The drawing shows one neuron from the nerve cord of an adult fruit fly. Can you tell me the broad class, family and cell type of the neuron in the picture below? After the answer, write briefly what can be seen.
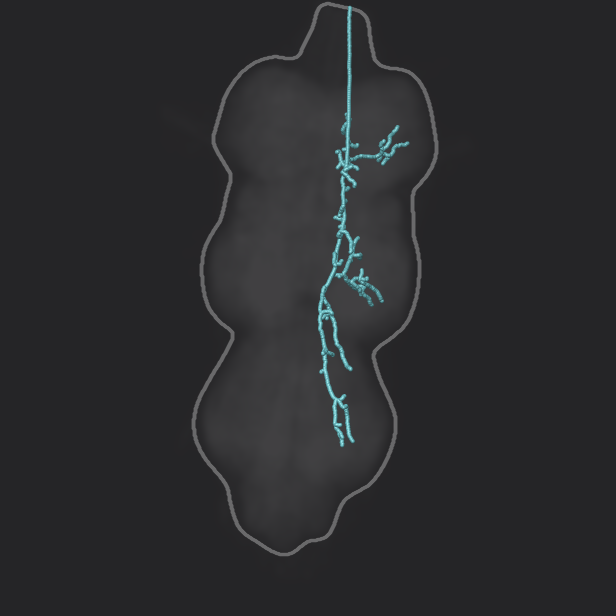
This is a descending neuron. The family is hemilineage PSp2. Its cell type is DNp102. No cell body is drawn. Dozens of branch ends can be seen.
